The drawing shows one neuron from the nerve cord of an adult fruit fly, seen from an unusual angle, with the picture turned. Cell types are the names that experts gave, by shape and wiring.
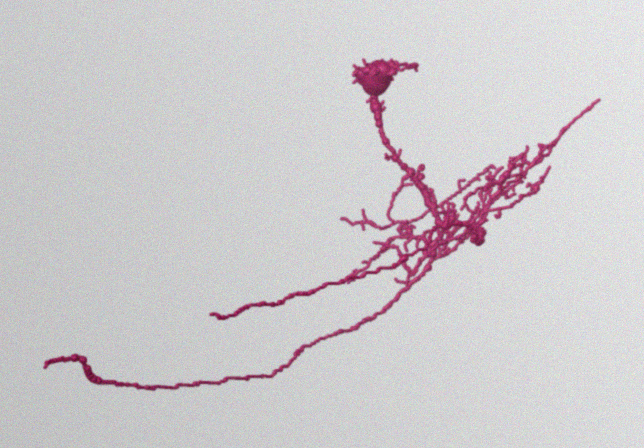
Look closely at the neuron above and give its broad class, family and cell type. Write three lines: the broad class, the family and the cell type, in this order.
efferent neuron of the nerve cord
hemilineage 00B
EN00B026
